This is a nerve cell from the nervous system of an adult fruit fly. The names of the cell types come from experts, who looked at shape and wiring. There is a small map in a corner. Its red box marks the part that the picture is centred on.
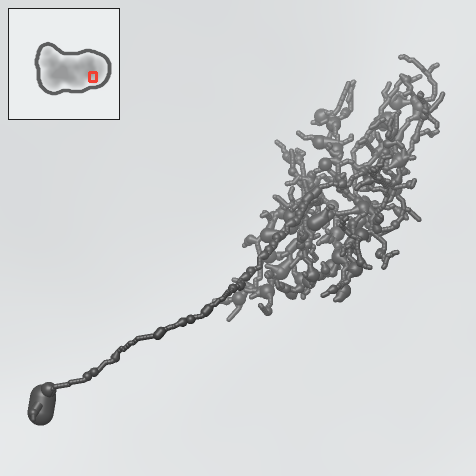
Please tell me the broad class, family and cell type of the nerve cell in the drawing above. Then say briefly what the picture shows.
Its broad class is optic-lobe intrinsic neuron. Its family is Pm. It is of cell type Pm1. The cell body is at the lower left of the picture. Dozens of branch ends can be seen.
